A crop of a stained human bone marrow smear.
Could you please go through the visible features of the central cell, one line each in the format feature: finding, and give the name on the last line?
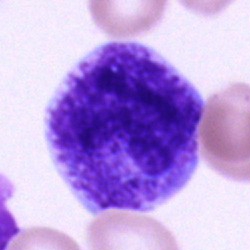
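Outline: angular and polygonal, not smoothly round.
Vacuoles: none that I can see.
Neighbour: a red cell pressing against the right side.
Sharpness: slightly blurred, so fine detail inside is softened.
Conclusion: a promyelocyte.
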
